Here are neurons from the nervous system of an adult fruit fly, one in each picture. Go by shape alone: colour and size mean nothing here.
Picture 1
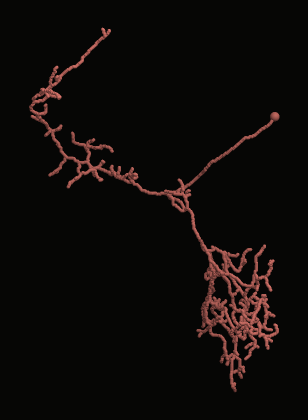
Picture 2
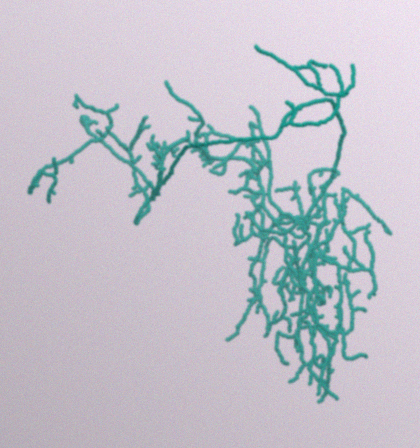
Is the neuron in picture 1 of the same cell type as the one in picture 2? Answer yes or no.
no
